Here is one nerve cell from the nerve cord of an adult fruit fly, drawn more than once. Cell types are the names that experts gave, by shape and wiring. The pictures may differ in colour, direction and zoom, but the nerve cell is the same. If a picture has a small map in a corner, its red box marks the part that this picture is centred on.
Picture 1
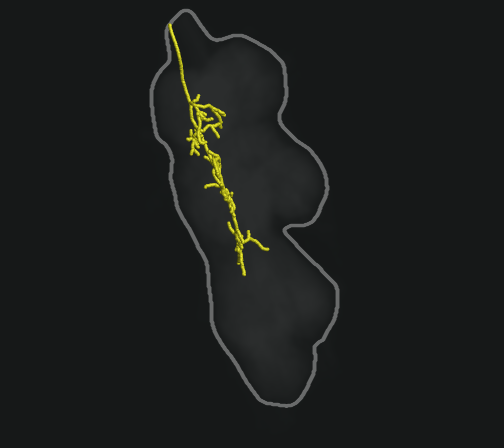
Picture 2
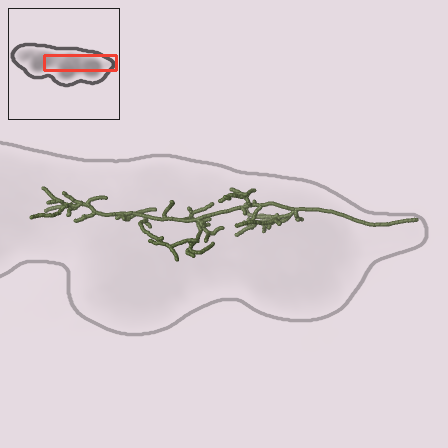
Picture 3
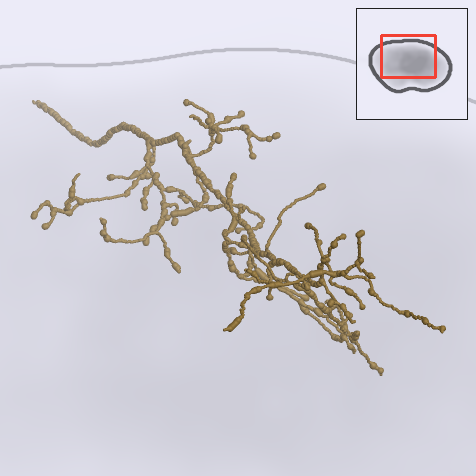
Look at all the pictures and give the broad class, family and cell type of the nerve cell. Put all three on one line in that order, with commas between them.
descending neuron, DNpe, DNpe055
